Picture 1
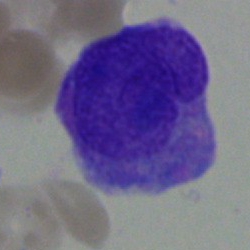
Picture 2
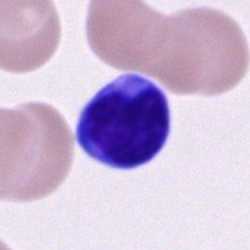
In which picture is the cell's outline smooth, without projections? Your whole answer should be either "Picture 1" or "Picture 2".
Picture 2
